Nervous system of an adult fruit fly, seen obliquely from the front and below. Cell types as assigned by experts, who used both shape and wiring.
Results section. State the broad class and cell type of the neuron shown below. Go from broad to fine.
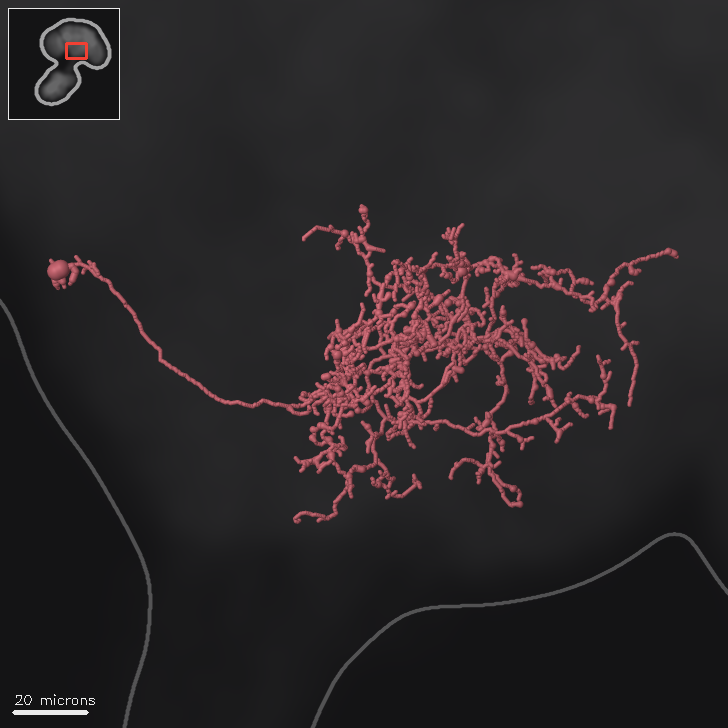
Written: central-brain intrinsic neuron; GNG053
